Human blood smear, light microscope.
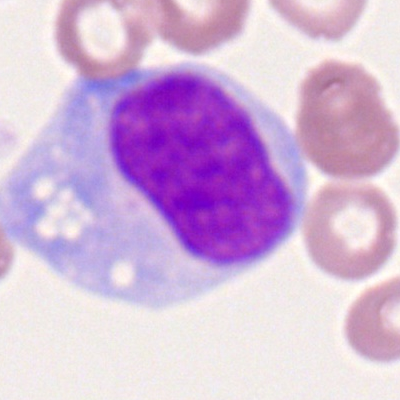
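Monocyte, the central cell in this stained blood smear. Its outline is irregular and somewhat angular rather than round, and the purple chromatin has a mottled, patchy pattern. A cluster of small clear vacuoles lies in the left part of the cytoplasm, where no coarse coloured granules are seen.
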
